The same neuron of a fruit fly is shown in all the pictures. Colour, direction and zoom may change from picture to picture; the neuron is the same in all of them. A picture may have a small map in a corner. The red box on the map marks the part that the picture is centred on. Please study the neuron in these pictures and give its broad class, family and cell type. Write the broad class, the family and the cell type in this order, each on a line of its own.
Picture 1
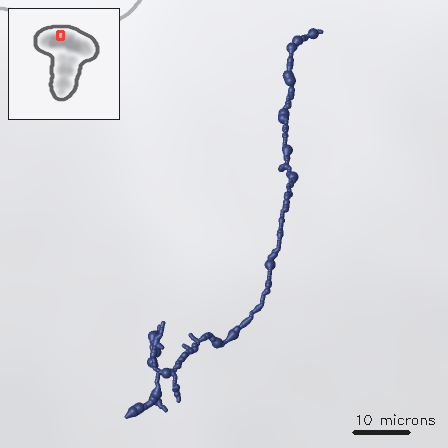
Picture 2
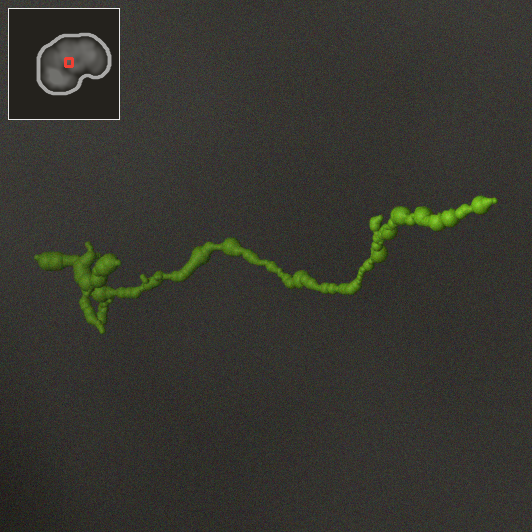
sensory neuron entering the brain
class mechanosensory
JO-CA2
